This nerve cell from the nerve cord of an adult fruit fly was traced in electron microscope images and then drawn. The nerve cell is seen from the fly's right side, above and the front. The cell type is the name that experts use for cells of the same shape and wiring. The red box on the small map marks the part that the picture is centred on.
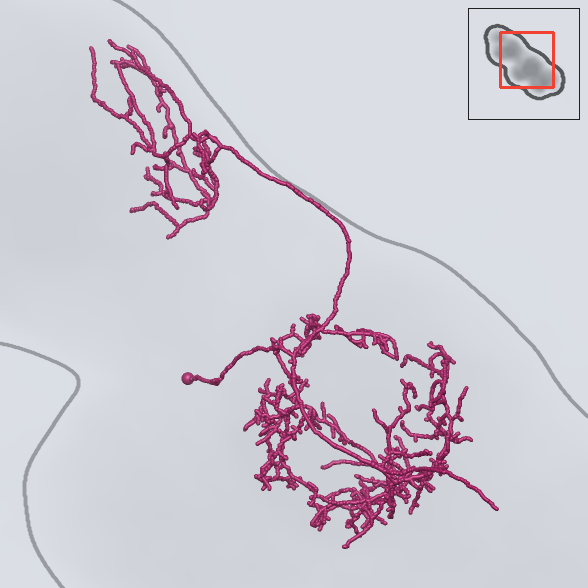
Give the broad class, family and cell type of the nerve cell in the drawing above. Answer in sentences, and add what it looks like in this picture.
This is a nerve-cord intrinsic neuron. The family is hemilineage 12A. It is of cell type IN12A011. The picture shows dozens of branch ends. As drawn here it is about as wide as it is tall.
